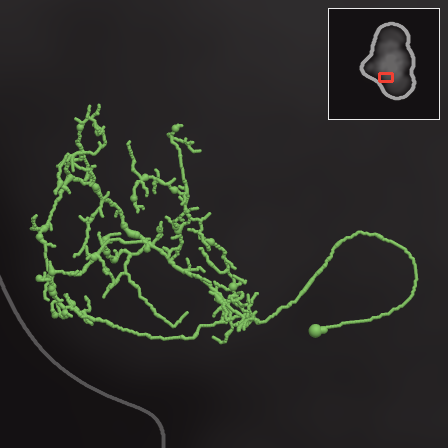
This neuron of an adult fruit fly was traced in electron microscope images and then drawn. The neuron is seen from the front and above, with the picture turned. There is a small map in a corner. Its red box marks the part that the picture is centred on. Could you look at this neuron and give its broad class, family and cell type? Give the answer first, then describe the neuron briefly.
It is a central-brain intrinsic neuron. The family is hemilineage LHl4_dorsal. It is of cell type LHAV4g6_a. The picture shows dozens of branch ends. In this view it is wider than it is tall.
